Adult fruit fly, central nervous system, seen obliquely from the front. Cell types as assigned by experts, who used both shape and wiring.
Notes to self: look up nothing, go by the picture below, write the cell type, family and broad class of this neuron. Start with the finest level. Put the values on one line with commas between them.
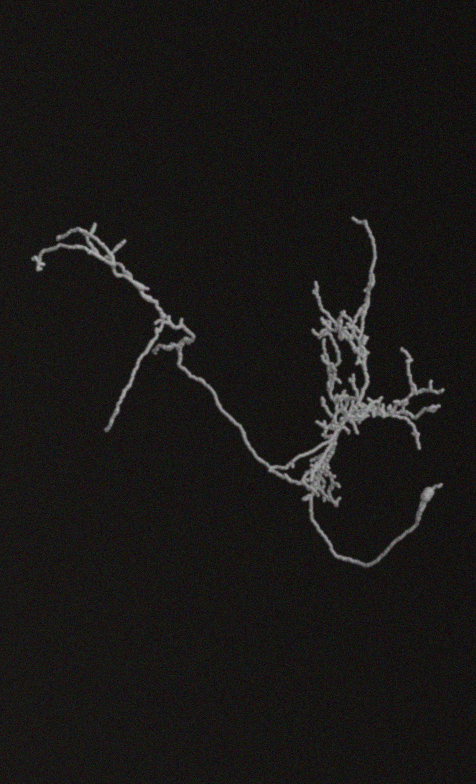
PS347_a, hemilineage LB3, central-brain intrinsic neuron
